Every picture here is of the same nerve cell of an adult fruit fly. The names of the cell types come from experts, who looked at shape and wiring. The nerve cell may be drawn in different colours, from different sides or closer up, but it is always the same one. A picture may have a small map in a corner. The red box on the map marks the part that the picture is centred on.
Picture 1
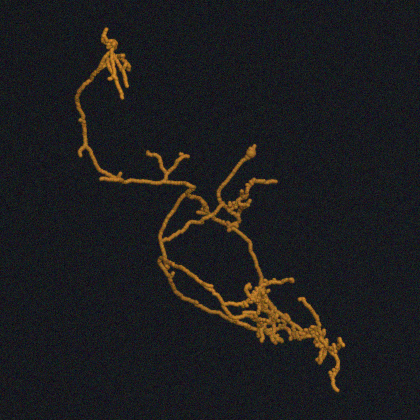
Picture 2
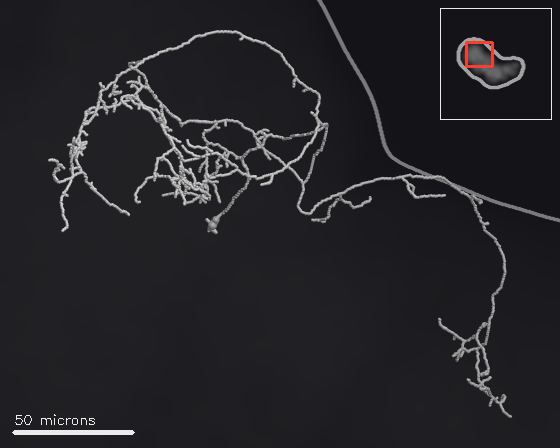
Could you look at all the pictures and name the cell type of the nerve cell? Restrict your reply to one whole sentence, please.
With respect to cell type, this nerve cell is SMP719m.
